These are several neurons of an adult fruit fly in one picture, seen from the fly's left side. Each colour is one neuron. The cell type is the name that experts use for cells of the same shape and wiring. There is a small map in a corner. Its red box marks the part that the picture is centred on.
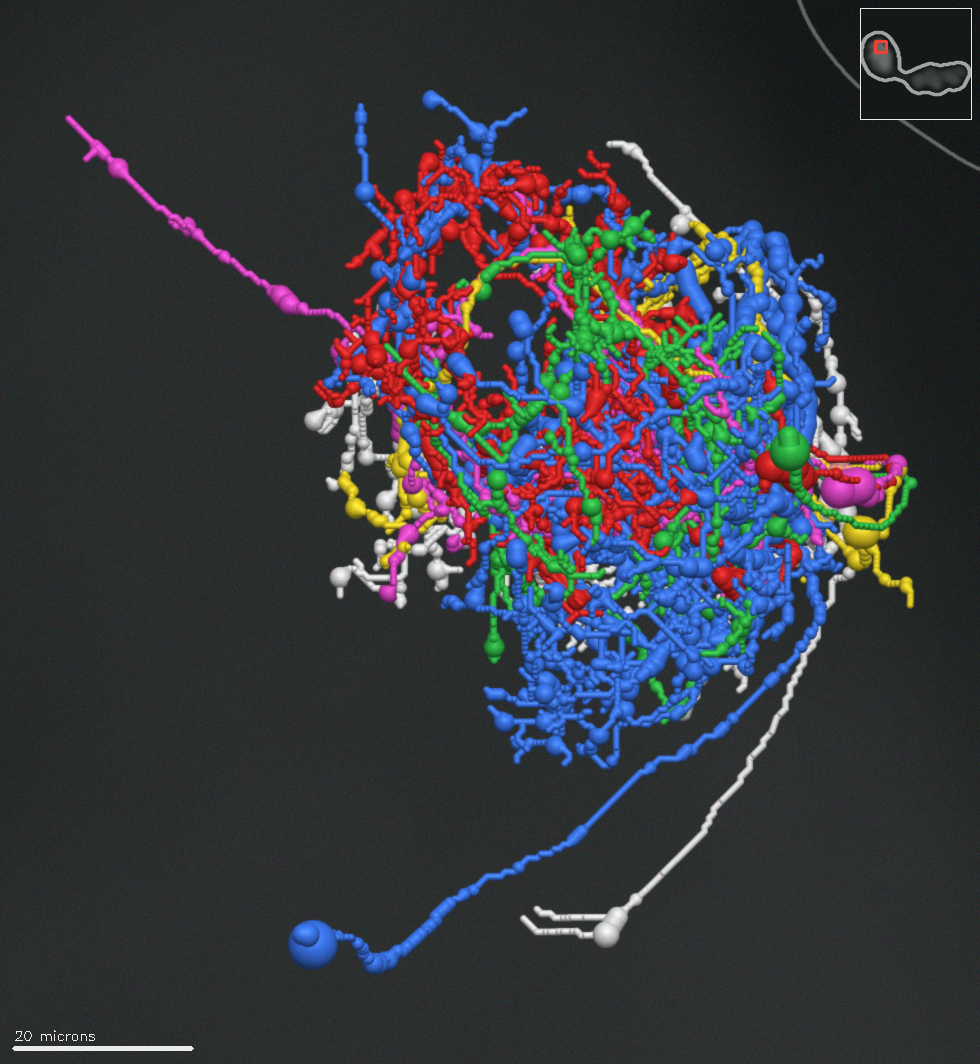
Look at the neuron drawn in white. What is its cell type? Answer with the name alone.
LHAV3g1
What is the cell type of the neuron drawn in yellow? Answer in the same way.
LHPV4h1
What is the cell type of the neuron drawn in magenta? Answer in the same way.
LHPV4k1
